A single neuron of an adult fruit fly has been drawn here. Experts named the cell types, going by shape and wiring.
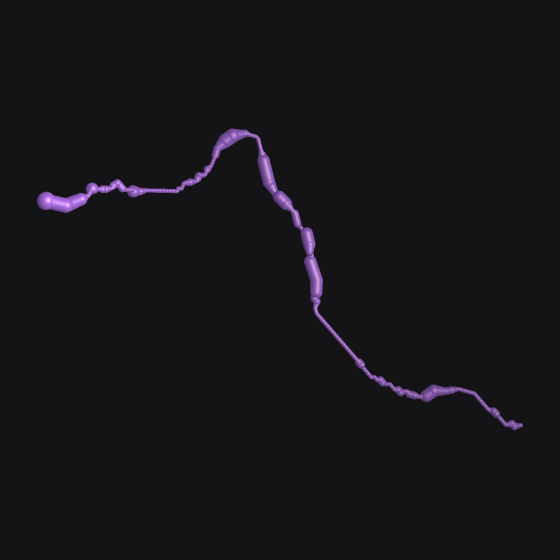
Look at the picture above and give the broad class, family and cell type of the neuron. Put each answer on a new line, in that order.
photoreceptor or other optic-lobe sensory neuron
class visual
R7p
